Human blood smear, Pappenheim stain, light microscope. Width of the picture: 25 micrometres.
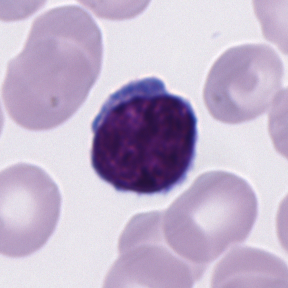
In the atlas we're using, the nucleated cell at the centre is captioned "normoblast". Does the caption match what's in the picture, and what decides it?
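Nucleus: round, about 9 micrometres across, in a cell about 10 micrometres across; fills about 80% of the cell's area.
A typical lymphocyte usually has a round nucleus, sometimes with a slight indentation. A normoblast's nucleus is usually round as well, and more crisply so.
Round outline: does not settle between the two. Chromatin: dark purple, coarsely clumped.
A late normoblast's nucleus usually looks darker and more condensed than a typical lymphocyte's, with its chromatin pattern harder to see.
Here the clumps are plain to see: goes with typical lymphocyte, against normoblast. No nucleoli, no granules, no vacuoles; outline smooth, without hair-like projections; touches none of the red cells around it. Verdict: not normoblast; the cell is a typical lymphocyte.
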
